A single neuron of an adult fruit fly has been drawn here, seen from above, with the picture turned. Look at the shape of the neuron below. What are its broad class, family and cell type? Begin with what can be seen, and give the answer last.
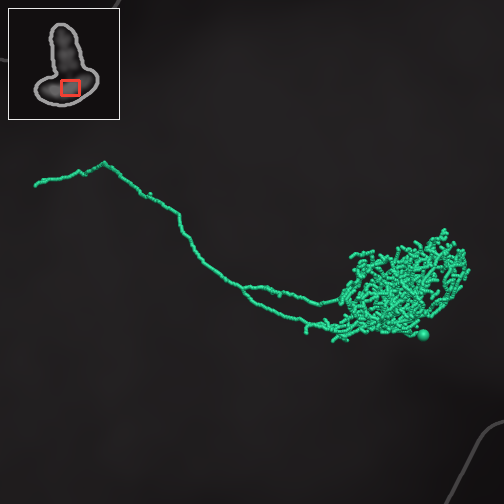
The picture shows dozens of branch ends. As drawn here it is wider than it is tall. This is a central-brain intrinsic neuron. The family is hemilineage AOTUv3_dorsal. The cell type is AOTU008.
